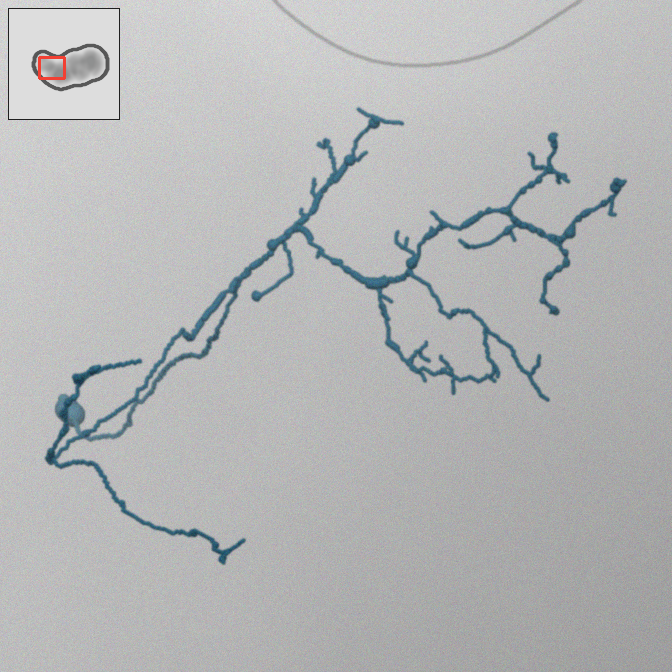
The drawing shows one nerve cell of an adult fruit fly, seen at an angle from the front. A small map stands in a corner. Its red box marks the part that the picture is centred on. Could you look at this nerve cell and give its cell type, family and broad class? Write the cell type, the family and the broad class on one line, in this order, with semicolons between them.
IN07B098; hemilineage 07B; nerve-cord intrinsic neuron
